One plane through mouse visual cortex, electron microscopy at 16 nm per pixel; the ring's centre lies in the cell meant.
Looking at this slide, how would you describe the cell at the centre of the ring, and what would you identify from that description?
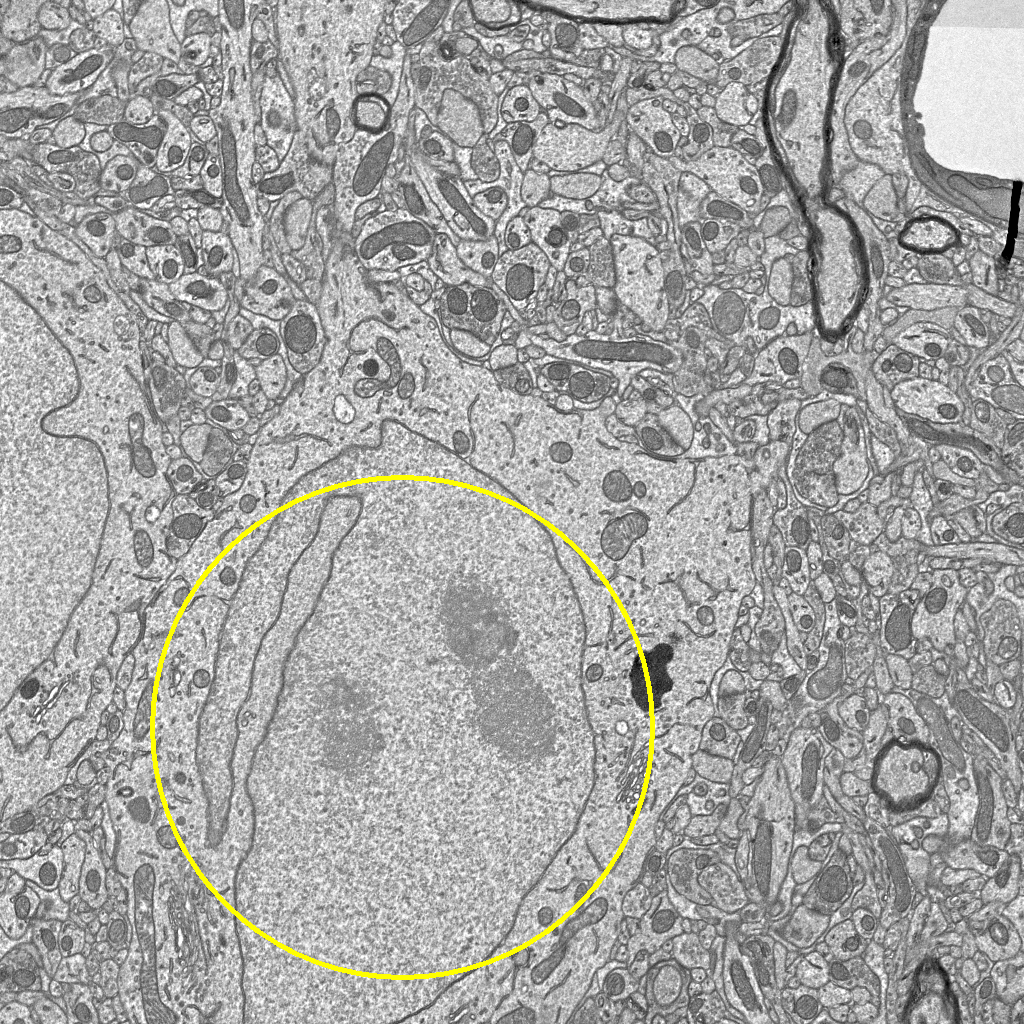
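Nucleus: large, pale oval, longer top to bottom than side to side. Middle of nucleus holds several moderately dark, granular patches, not one compact, very dense nucleolus. Very dark, irregular dense body just past the right nuclear edge. Long, narrow membrane-bounded profile pressed along the left side of the nucleus. Cell: excitatory neuron.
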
